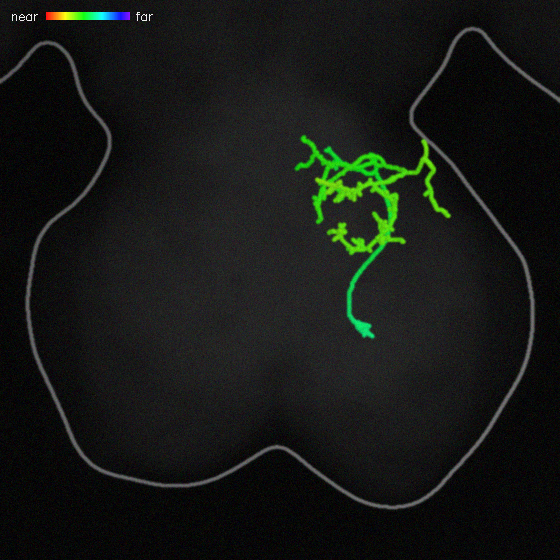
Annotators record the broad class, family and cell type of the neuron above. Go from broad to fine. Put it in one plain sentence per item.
A nerve-cord intrinsic neuron of hemilineage 03B, type IN03B072.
